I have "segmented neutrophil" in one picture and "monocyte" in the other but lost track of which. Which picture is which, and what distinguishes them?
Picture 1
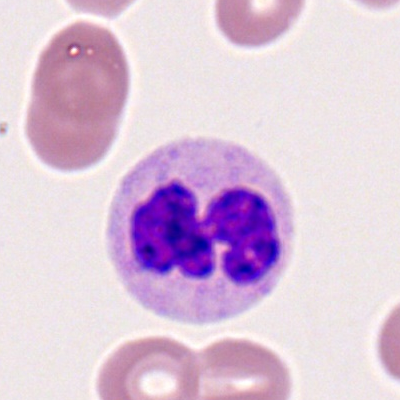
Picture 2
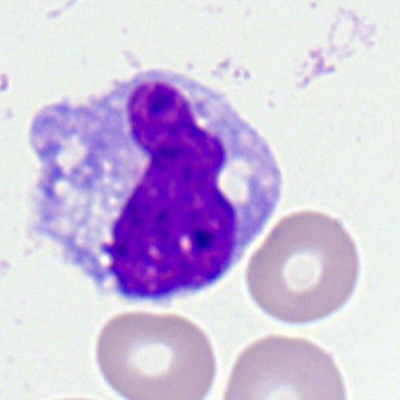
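Picture 1 shows a segmented neutrophil; picture 2 shows a monocyte. The outline of the segmented neutrophil is round and smooth, without surface projections, while the monocyte's is irregular, with a ragged, fuzzy edge on the left side. The neutrophil's nucleus has two lobes lying side by side, left and right, and its chromatin is dark purple and coarsely clumped.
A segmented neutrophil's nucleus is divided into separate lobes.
The neutrophil has a fairly wide rim of pale lilac cytoplasm, whereas the monocyte's cytoplasm is abundant and pale grey-blue.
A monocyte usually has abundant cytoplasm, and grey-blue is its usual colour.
The neutrophil's cytoplasm has no vacuoles, while several small clear vacuoles lie in the monocyte's.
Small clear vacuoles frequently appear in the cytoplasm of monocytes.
The neutrophil holds only fine, faint lilac granules and no large orange ones, and the monocyte shows no coarse, dark granules.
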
